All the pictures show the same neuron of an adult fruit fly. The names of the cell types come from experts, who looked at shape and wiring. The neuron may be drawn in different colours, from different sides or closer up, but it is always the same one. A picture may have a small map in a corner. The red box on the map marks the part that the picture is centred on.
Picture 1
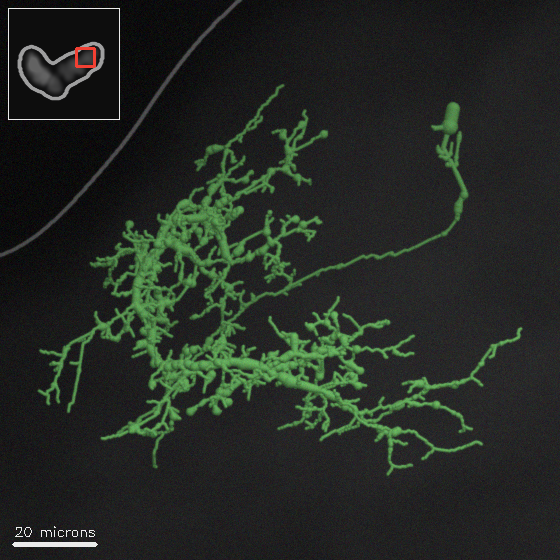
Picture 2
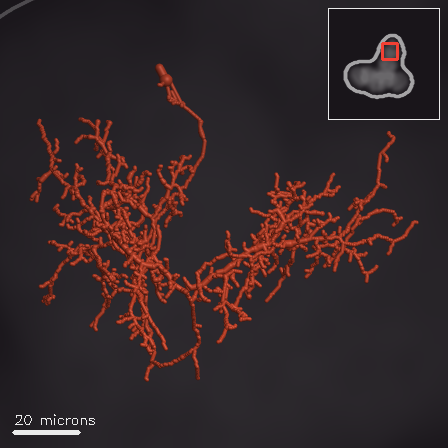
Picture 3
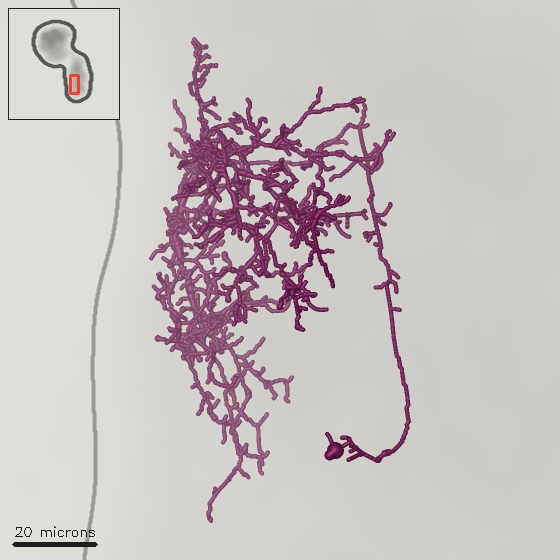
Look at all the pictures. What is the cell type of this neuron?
INXXX235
